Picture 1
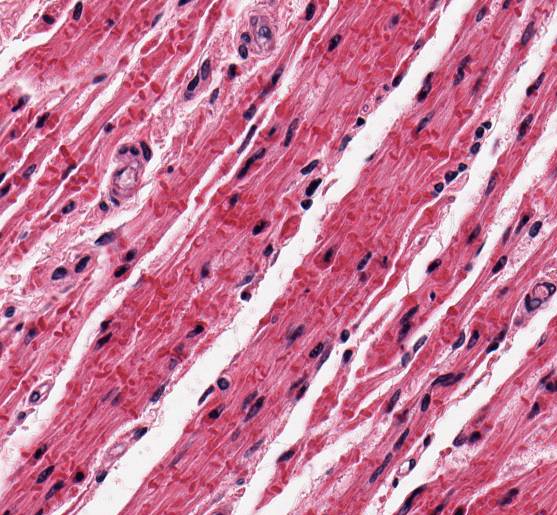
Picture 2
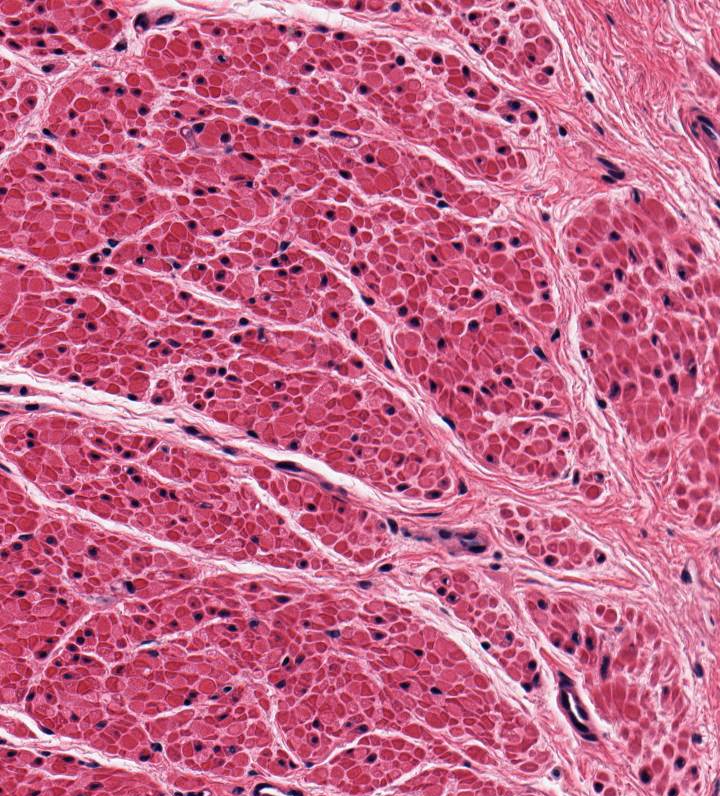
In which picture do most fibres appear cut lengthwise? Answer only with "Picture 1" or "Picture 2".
Picture 1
